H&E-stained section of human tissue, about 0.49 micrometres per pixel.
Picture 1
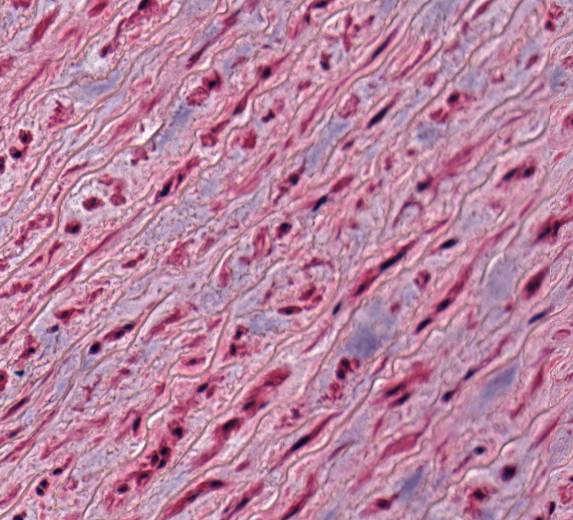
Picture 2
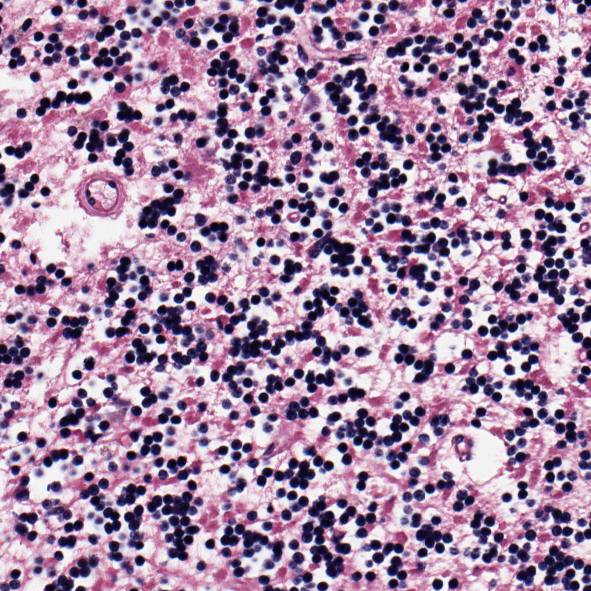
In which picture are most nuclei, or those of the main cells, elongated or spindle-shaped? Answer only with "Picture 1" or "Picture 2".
Picture 1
